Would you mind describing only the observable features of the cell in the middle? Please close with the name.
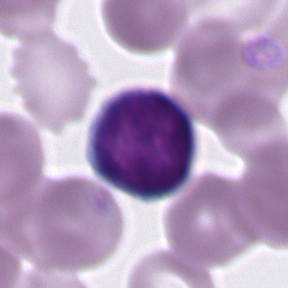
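You'll notice the nucleus takes up almost the whole cell, leaving just a very thin rim of cytoplasm, pale blue and easiest to see along the left edge. No nucleoli show in the nucleus, and there are no visible granules in the cytoplasm. It's a typical lymphocyte.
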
